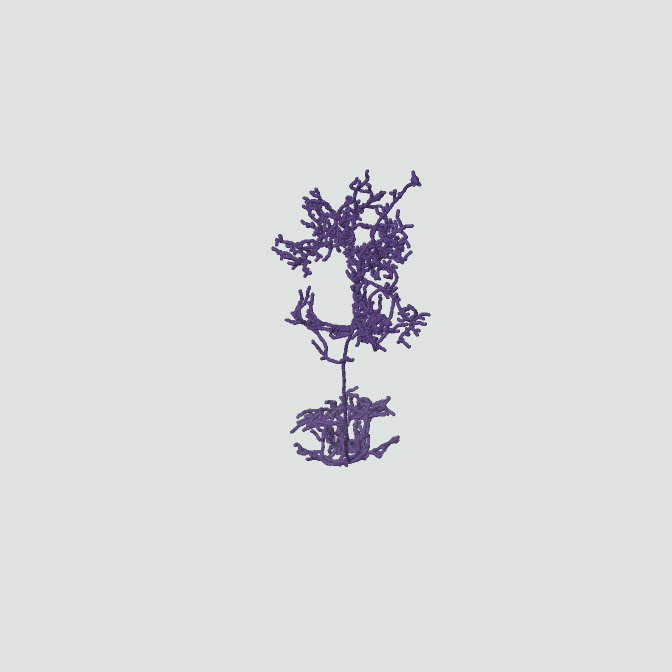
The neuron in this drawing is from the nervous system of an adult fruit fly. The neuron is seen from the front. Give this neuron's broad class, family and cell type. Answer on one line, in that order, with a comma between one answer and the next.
descending neuron, hemilineage WEDd1, DNae009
